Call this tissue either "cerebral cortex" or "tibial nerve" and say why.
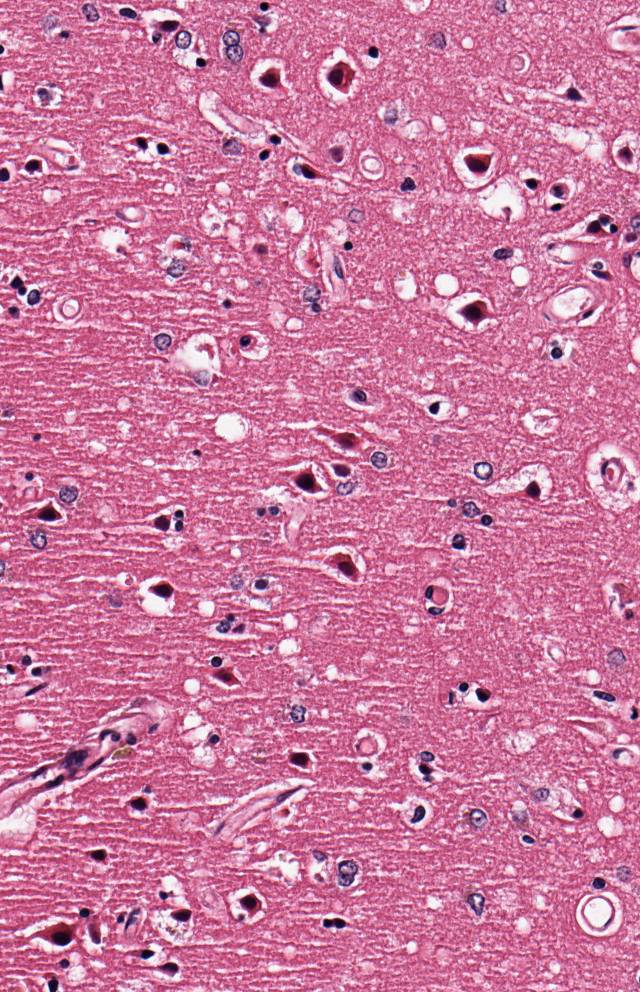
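It's cerebral cortex. What decides it is the many neuron cell bodies scattered across the field.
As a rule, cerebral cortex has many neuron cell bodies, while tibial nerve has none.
These look shrunken and angular, intensely eosinophilic, with dark condensed nuclei, and most sit in a clear, empty halo apart from the surrounding neuropil. Between them, some lying alongside, are small round dark nuclei with scant cytoplasm, in keeping with glial cells. Fine parallel streaks run roughly horizontally through the neuropil.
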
